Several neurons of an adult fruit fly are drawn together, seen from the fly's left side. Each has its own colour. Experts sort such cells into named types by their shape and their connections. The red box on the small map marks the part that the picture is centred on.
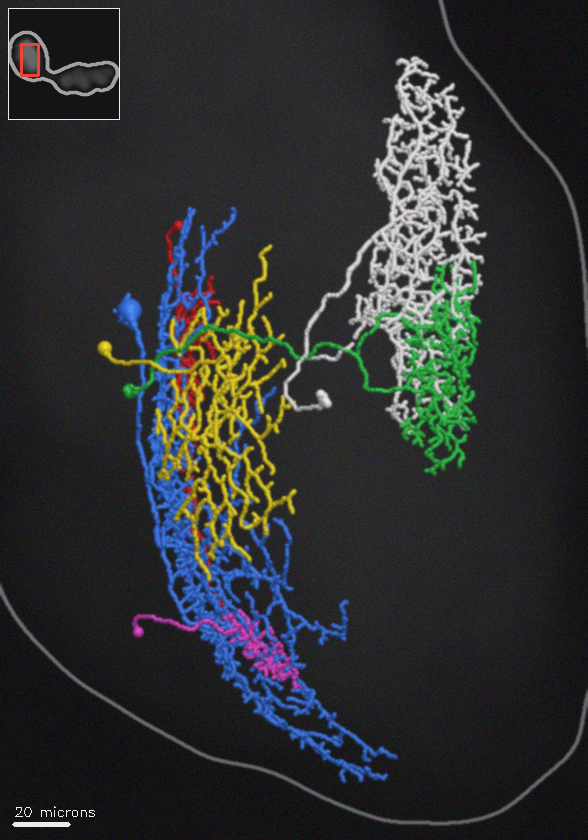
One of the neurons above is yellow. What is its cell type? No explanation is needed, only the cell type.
Dm18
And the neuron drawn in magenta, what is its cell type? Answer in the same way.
Dm15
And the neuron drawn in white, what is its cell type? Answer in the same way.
Dm6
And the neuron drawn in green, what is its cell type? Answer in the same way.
Dm1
